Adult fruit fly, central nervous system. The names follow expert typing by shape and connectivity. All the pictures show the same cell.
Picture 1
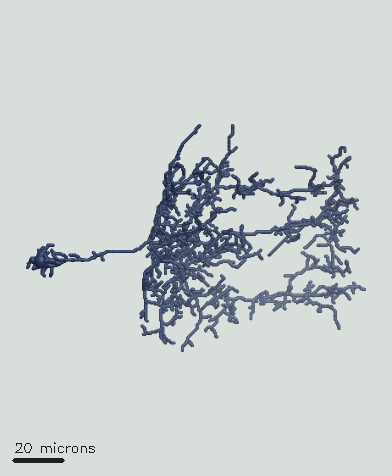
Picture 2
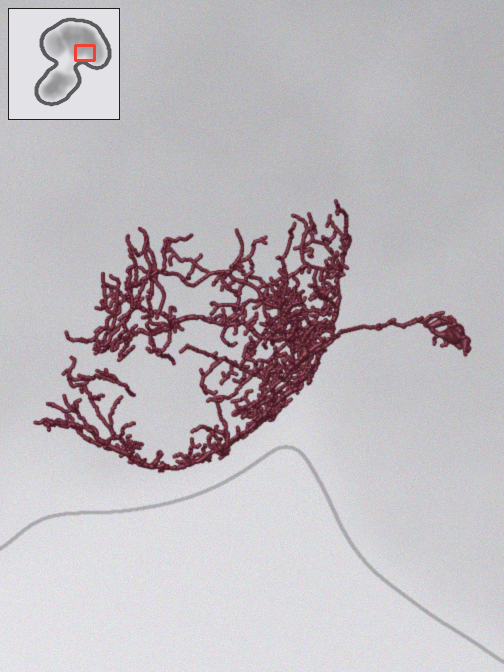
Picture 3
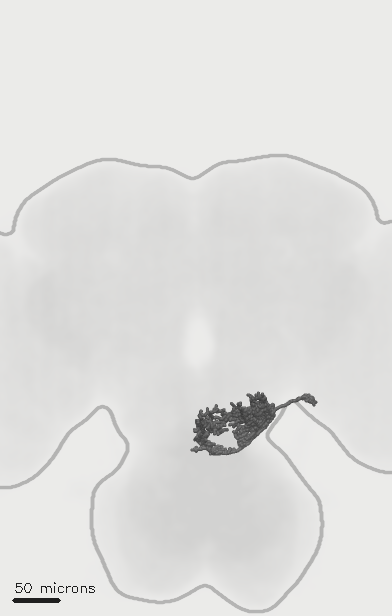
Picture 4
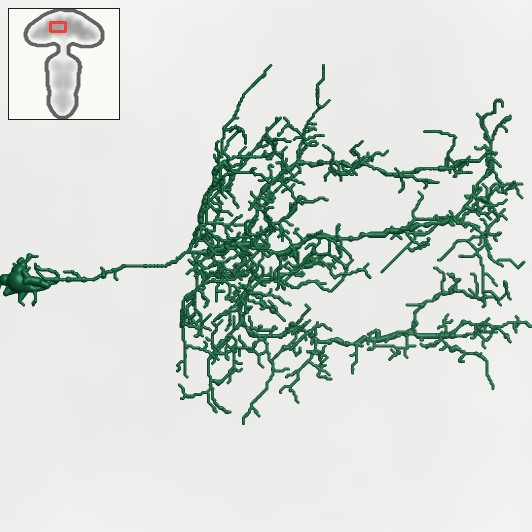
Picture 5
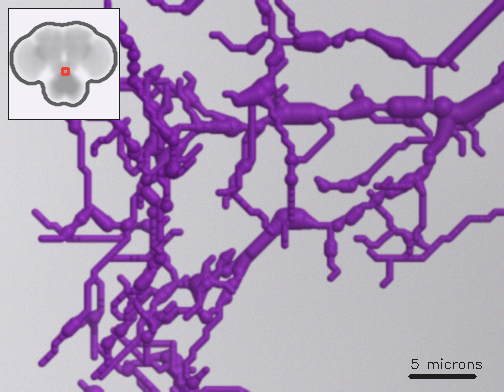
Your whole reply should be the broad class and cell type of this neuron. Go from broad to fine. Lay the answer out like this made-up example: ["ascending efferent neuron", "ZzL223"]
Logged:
["motor neuron of the brain", "MN2V"]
